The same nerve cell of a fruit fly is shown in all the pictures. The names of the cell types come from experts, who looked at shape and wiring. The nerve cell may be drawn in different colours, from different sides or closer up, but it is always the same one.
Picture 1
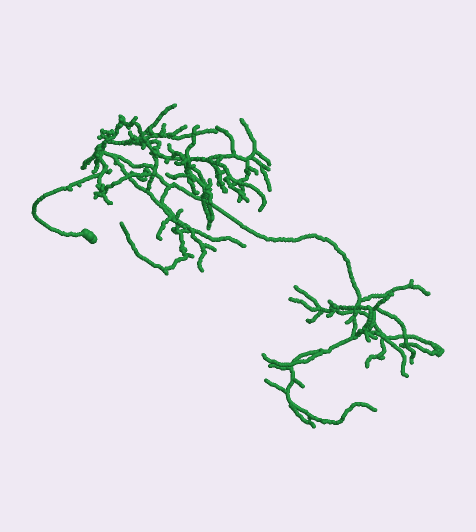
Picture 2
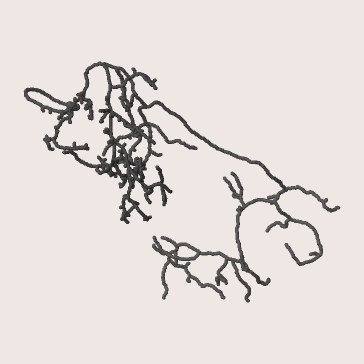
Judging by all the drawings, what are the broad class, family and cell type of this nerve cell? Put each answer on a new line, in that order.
nerve-cord intrinsic neuron
hemilineage 19B
IN19B047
